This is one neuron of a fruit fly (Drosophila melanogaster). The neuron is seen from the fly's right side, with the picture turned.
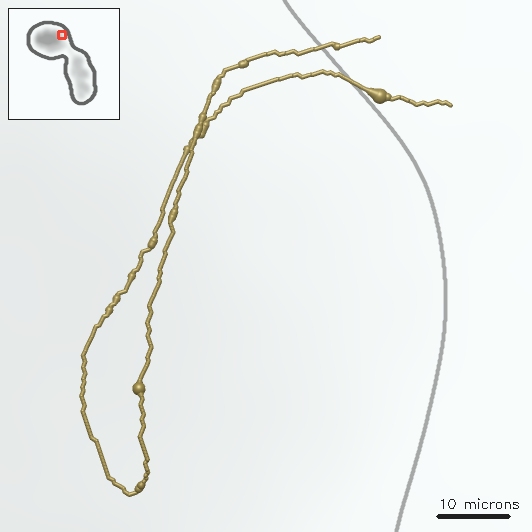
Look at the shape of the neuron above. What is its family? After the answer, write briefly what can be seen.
The name of its family is class mechanosensory. This is a sensory neuron entering the brain. No cell body is drawn. By the scale bar it is about 65 microns tall in this view. There are a dozen or fewer branch ends.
